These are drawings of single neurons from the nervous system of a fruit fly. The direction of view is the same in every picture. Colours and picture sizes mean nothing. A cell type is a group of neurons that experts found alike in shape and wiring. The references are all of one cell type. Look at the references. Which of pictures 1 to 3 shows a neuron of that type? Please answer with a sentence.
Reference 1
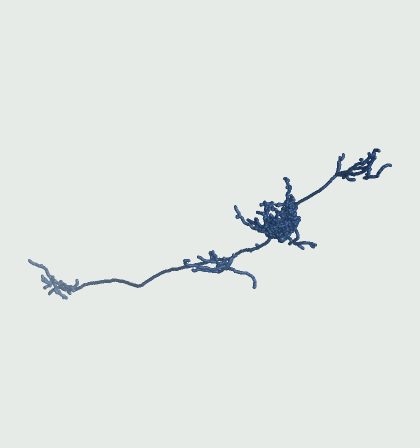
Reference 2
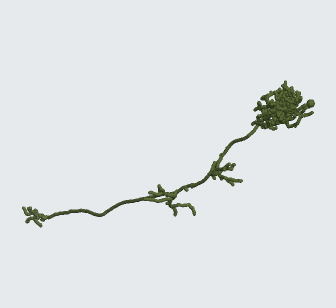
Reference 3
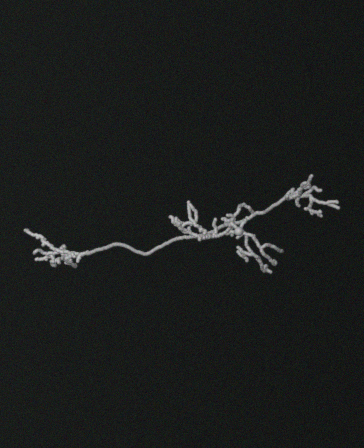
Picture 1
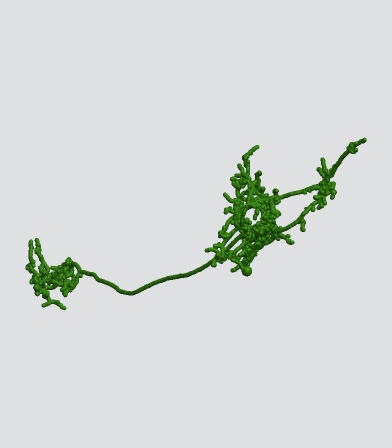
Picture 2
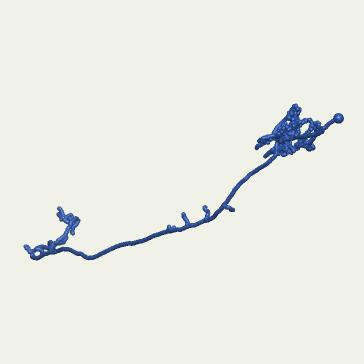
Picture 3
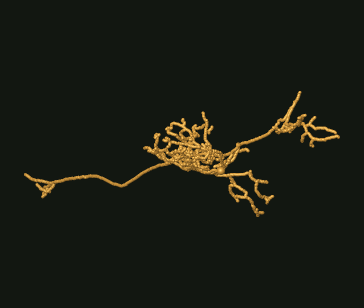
Picture 3 is of the same cell type.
